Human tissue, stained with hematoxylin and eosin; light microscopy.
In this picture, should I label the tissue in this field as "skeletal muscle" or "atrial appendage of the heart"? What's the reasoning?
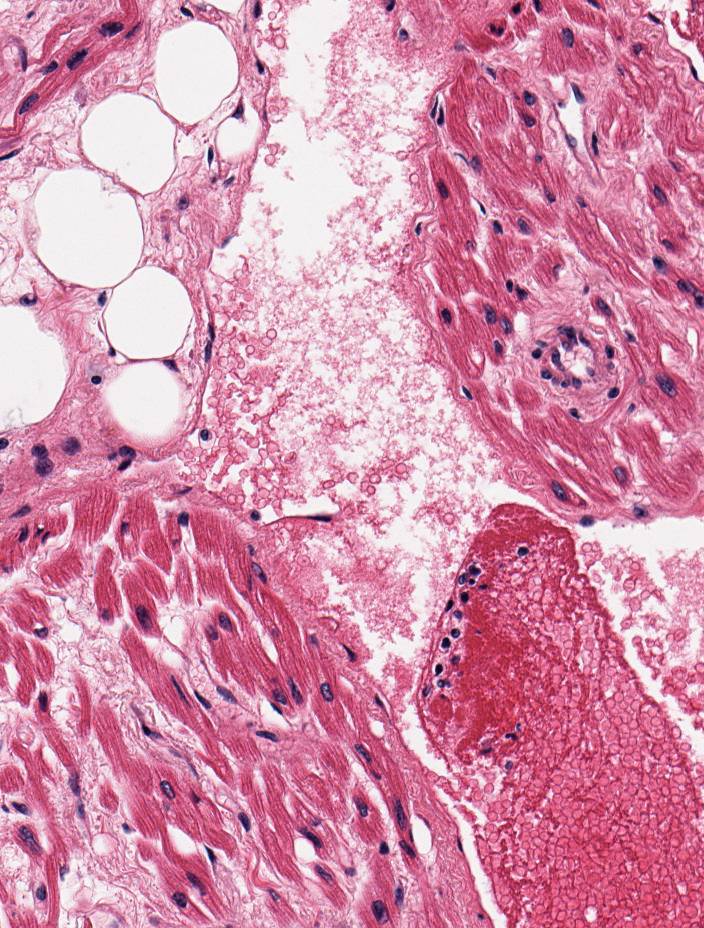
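It's atrial appendage of the heart, not skeletal muscle. Look at the nuclei: each muscle fibre has a single oval nucleus sitting centrally.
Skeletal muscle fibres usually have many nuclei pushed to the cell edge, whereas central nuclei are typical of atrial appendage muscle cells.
A cluster of adipocytes with large empty clear vacuoles sits in the upper left corner.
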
